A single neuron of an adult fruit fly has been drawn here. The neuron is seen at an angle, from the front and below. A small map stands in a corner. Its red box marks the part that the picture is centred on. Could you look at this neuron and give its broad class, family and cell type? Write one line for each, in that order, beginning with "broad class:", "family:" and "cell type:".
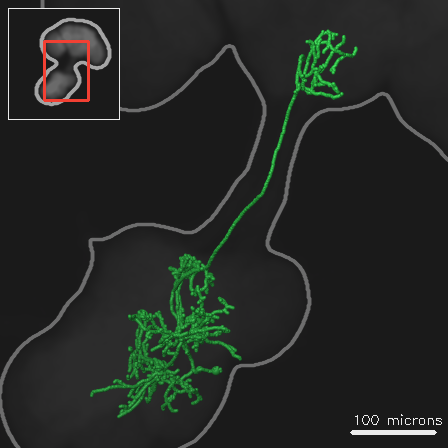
broad class: ascending neuron
family: hemilineage 10B
cell type: AN10B015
